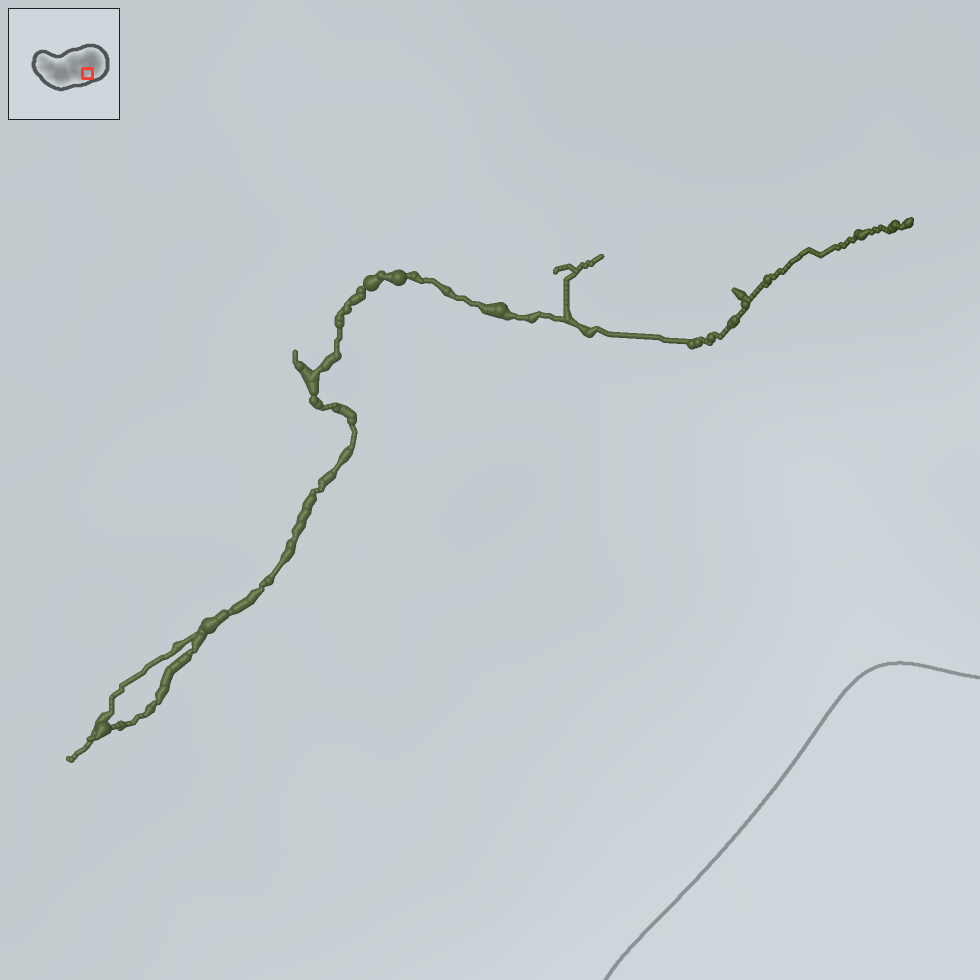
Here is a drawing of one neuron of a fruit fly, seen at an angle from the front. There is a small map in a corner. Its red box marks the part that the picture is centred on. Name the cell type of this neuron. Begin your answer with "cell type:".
cell type: JO-FV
